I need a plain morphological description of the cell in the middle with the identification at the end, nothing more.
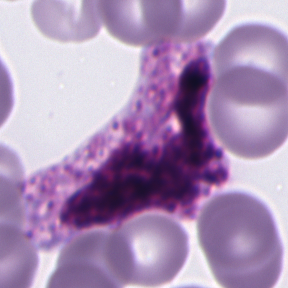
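An elongated, bent nucleus has one arm reaching up toward the top right. Its chromatin stains dark purple and looks dense. Pale pinkish-lilac cytoplasm lies mostly on the upper-left side of the nucleus, with small dark purple granules scattered through it. The cell is a basophil.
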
